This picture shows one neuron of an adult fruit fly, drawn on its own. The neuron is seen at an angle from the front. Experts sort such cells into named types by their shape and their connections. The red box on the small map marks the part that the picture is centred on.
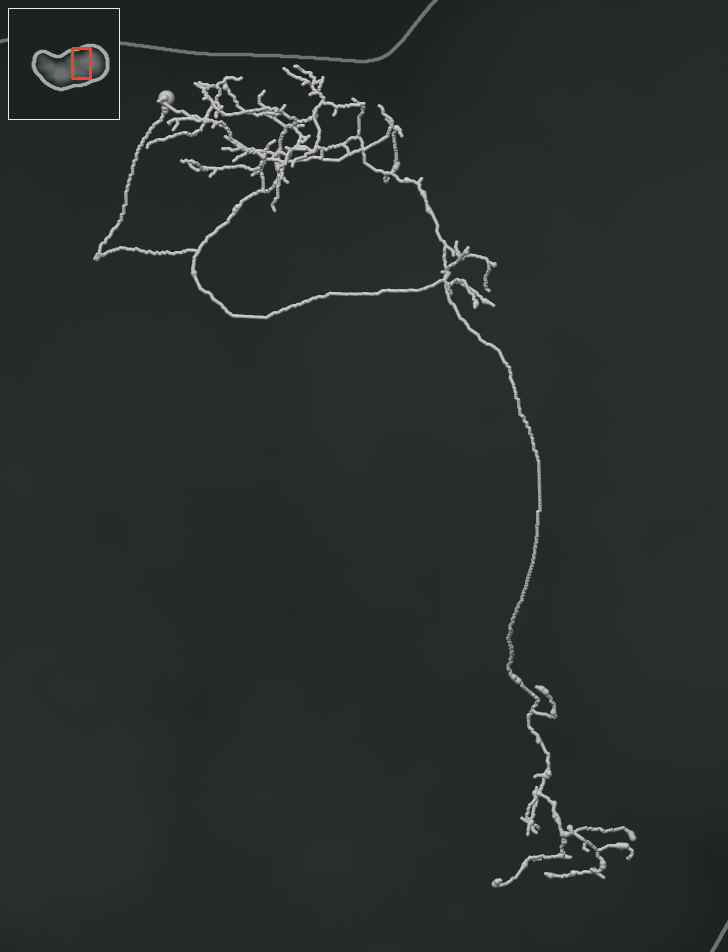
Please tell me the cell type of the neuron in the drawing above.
CB4205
